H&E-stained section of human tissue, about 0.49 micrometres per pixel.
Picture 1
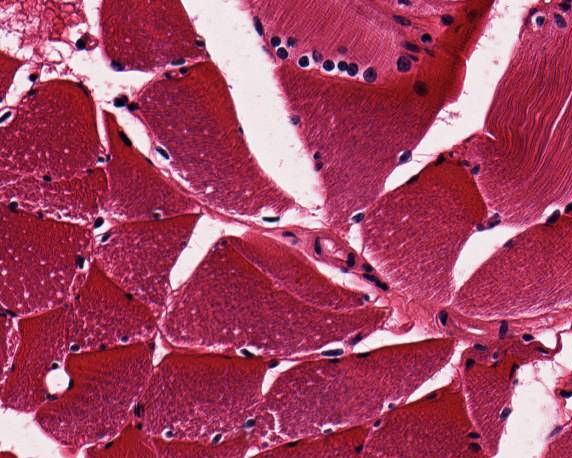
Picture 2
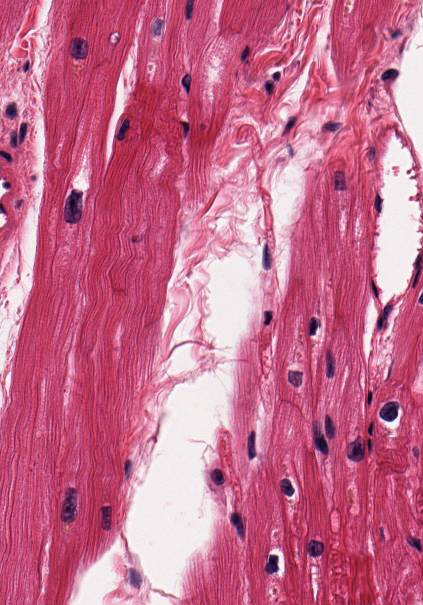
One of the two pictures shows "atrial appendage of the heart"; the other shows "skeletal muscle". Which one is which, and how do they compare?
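The skeletal muscle is shown in picture 1 and the atrial appendage of the heart in picture 2. In picture 1, fibres at the upper right are cut lengthwise or obliquely and display fine cross striations. Their nuclei are small and dark and lie at the edges of the fibres, not in their centres. The cytoplasm stains a deep pink-red with a finely stippled texture, and the connective tissue between fibres is scant and thin. In picture 2, elongated muscle fibres occupy most of the field, running roughly from top to bottom. Their nuclei are oval and lie centrally, in contrast to the edge-placed nuclei of picture 1. The cytoplasm is deep pink with fine lengthwise fibrils, and in the lower right several nuclei are surrounded by a small clear halo.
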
